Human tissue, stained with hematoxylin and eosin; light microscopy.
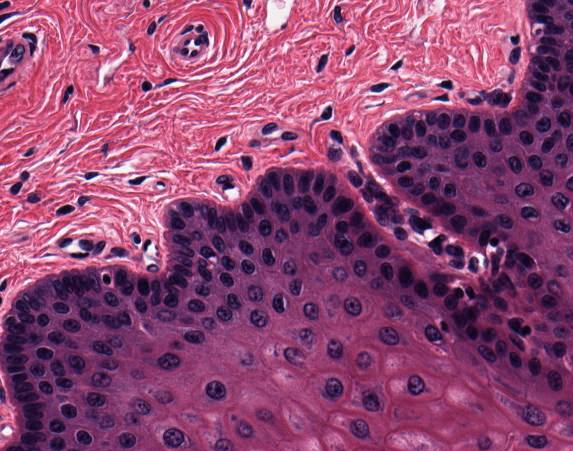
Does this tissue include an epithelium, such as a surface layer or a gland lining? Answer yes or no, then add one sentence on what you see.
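Yes. Epithelium fills the lower right of the field and connective tissue fills the upper left.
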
